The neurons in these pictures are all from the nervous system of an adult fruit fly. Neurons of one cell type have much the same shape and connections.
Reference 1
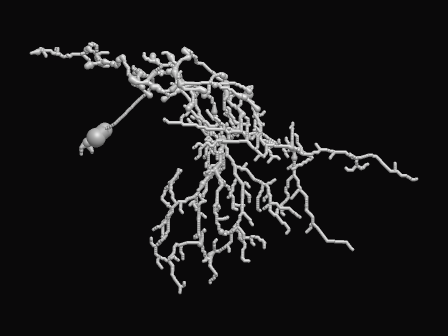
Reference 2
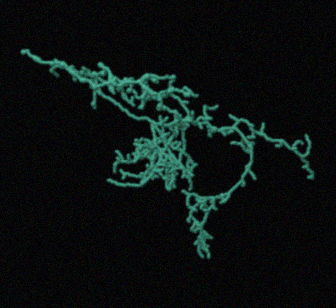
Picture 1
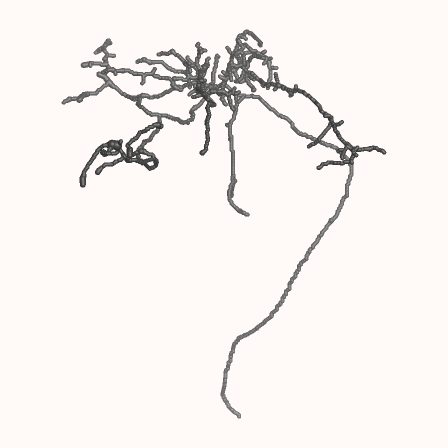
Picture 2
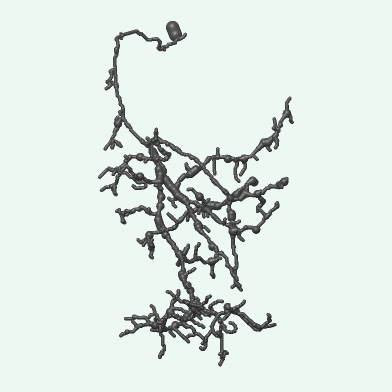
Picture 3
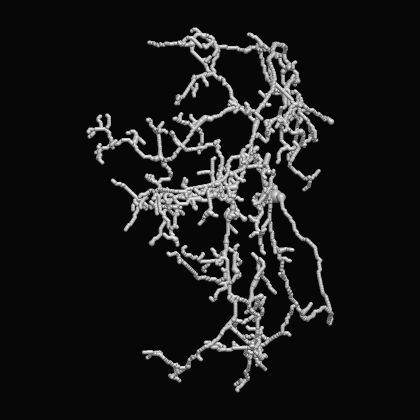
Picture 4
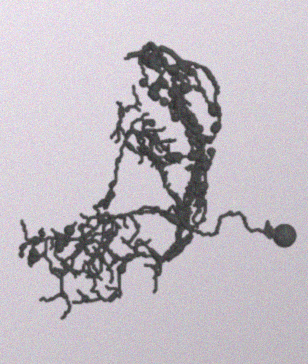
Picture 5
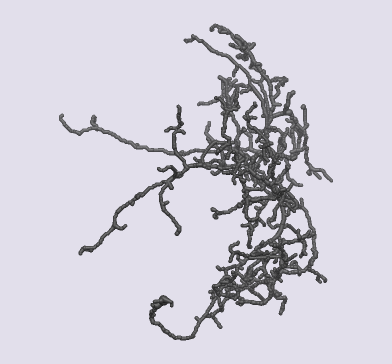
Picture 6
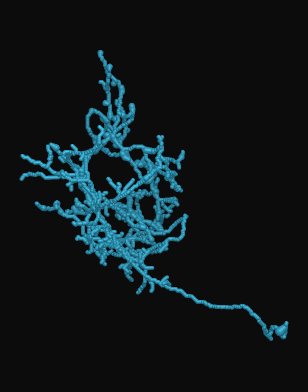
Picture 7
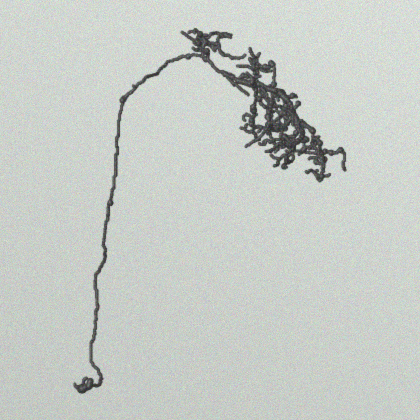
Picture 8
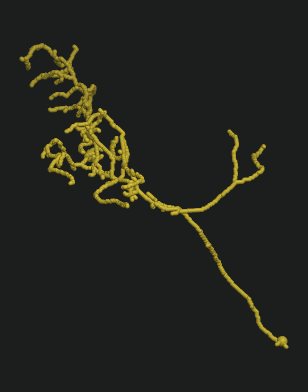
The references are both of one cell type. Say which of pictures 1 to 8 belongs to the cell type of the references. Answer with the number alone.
4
